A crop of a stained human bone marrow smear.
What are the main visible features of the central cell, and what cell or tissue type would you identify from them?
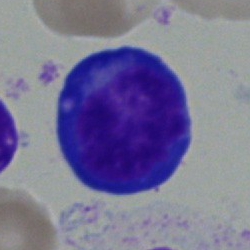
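Outline round and smooth; no surface projections. Cytoplasm scant, a deep blue rim around the nucleus; no granules visible. Paler zone in the cytoplasm at the upper left of the nucleus. Cell type: proerythroblast.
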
